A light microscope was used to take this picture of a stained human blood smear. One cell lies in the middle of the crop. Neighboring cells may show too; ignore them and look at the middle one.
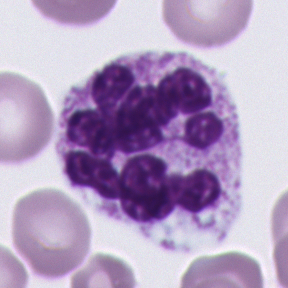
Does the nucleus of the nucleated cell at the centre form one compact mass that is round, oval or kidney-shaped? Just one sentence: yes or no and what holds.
No, there are two or more separate lobes forming the nucleus.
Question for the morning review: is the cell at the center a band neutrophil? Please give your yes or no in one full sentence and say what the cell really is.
No, the cell in the middle is a segmented neutrophil, not a band neutrophil.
